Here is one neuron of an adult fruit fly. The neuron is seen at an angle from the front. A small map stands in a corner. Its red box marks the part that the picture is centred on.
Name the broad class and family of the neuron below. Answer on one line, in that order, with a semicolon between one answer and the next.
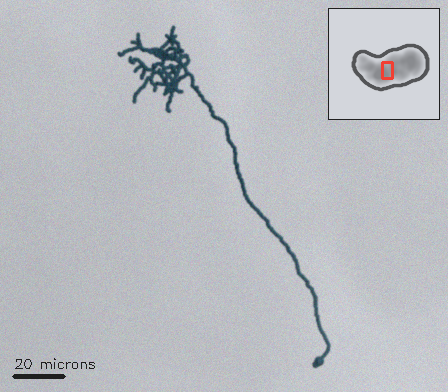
optic-lobe intrinsic neuron; Li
